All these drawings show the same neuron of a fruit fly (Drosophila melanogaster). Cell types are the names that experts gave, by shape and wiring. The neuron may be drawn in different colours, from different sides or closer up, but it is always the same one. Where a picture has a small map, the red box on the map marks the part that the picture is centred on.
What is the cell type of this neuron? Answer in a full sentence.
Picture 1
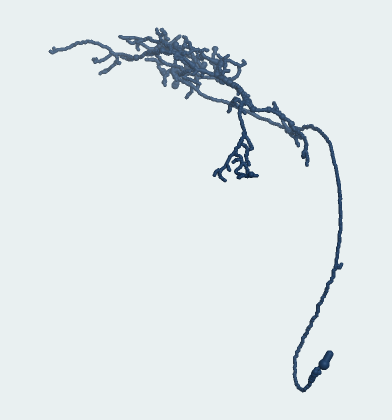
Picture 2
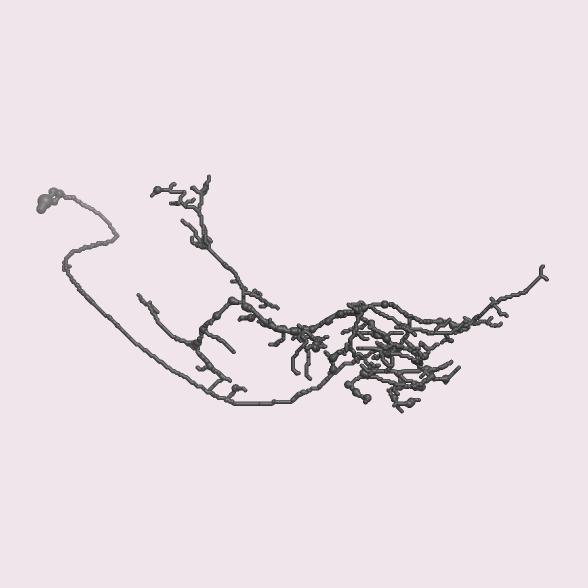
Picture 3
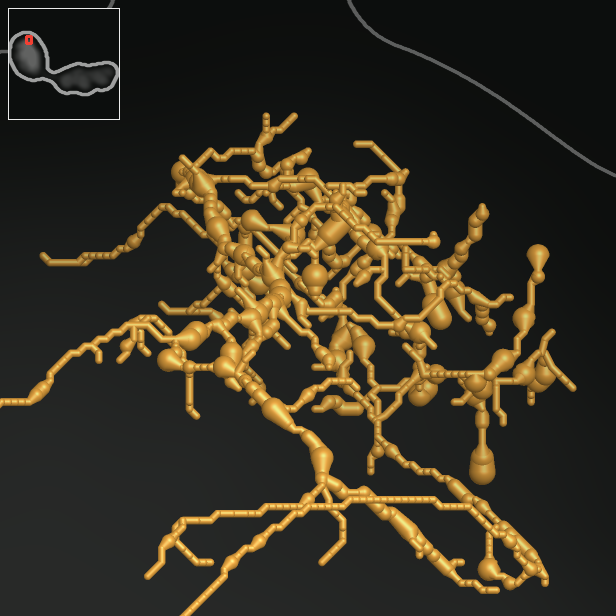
The cell type is CB1212.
